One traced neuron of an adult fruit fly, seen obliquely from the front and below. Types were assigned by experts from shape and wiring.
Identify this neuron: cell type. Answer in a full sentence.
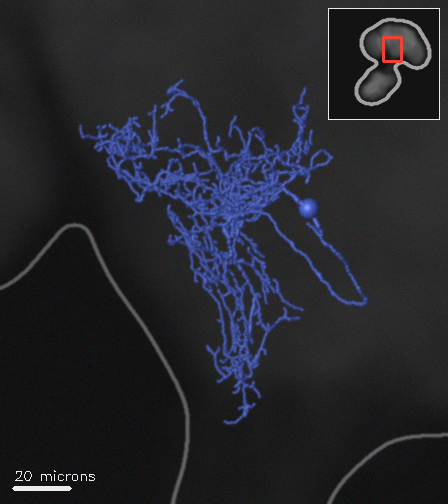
The cell type is CB0607.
